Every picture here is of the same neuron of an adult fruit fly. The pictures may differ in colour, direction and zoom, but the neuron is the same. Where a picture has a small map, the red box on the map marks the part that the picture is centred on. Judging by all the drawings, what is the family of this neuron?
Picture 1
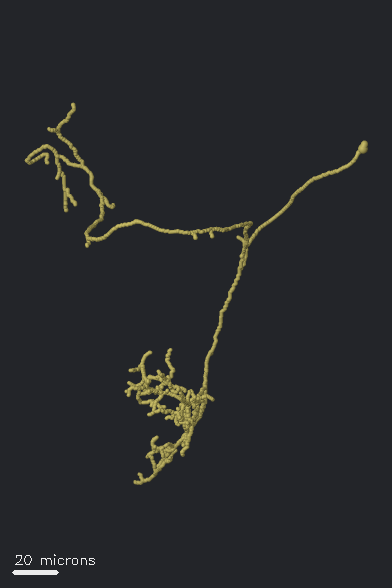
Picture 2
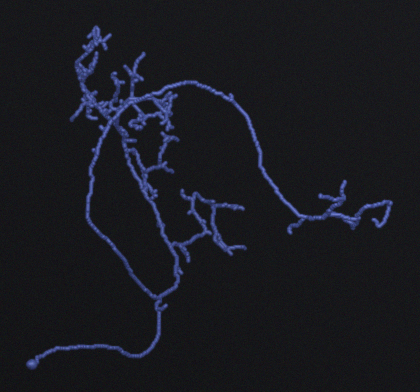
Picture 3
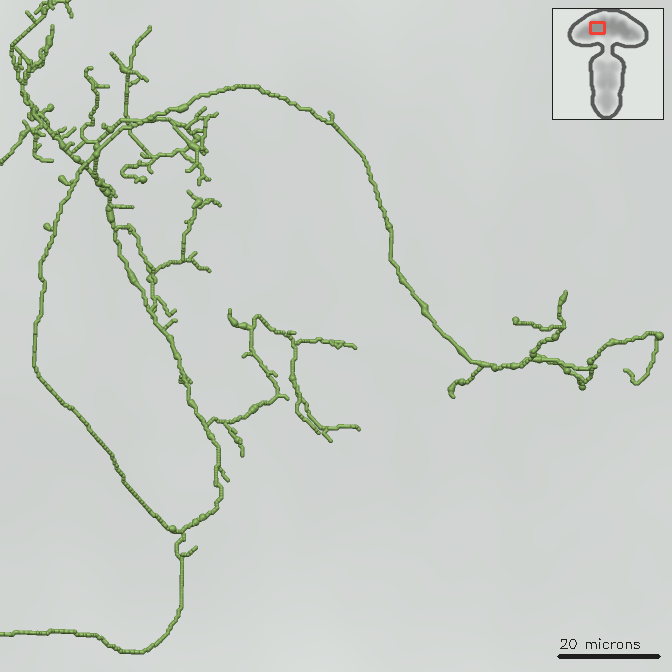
hemilineage VPNp&v1_posterior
